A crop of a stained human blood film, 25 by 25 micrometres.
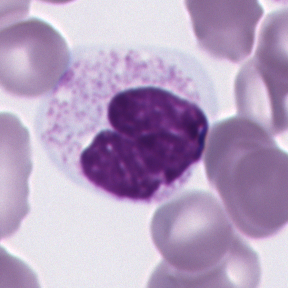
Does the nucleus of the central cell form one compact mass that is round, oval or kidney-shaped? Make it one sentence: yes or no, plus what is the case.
No, instead of one mass, the nucleus consists of separate lobes.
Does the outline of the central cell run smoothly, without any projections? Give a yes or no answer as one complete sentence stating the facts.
Yes, the cell has an outline that is smooth instead of rough.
